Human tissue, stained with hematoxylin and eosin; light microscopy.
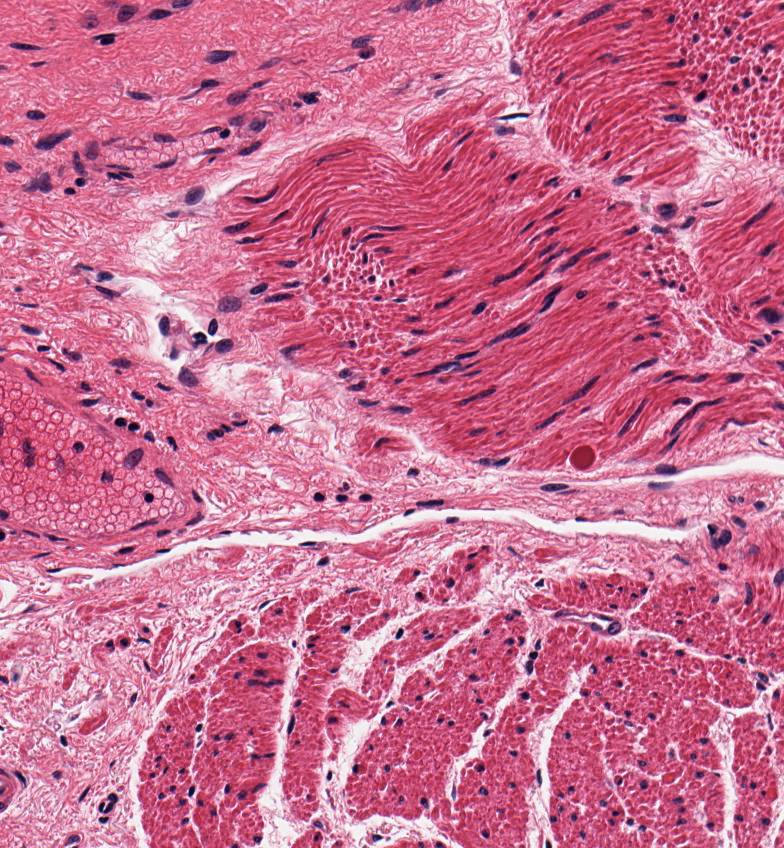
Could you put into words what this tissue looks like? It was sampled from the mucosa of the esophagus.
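In the upper centre and right, smooth muscle cells run in wavy parallel arrays, sloping diagonally. Cut lengthwise, they have elongated, cigar-shaped nuclei. The lower half is cross-cut: irregular bundles, narrow white clefts between, small round nuclei scattered among cell profiles. Just right of centre, at the lengthwise muscle's lower border, sits one bright red round cell.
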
